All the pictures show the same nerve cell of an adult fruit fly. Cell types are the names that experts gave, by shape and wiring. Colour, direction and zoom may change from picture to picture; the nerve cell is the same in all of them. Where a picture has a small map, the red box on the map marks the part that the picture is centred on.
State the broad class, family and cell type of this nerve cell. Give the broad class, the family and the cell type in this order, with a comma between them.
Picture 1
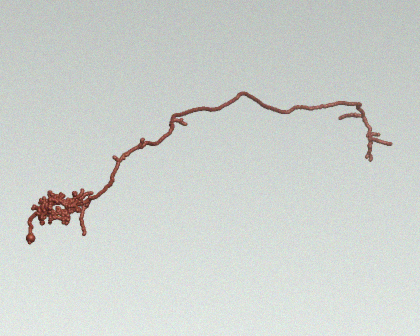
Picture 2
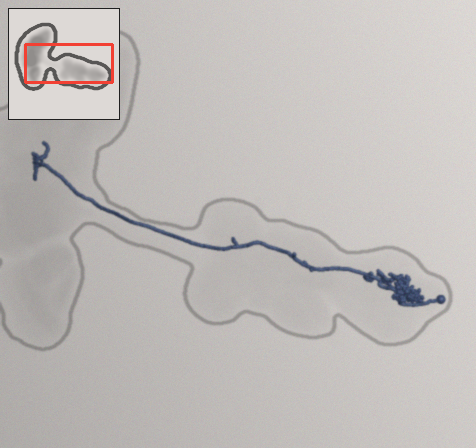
ascending neuron, hemilineage 01B, AN01B011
